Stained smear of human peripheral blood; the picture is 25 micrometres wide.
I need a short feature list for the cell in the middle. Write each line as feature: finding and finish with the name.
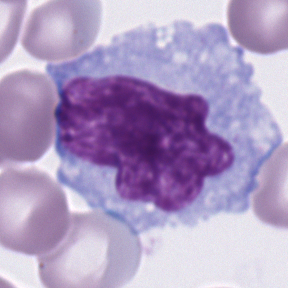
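Nuclear shape: irregularly folded, several blunt lobes along the lower and right edges
Chromatin: fine and loosely strand-like, not coarsely clumped
Vacuoles: small and clear, scattered in the cytoplasm, plainest above the nucleus
Nuclear position: toward the left, with more cytoplasm above and to the right
Identification: monocyte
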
